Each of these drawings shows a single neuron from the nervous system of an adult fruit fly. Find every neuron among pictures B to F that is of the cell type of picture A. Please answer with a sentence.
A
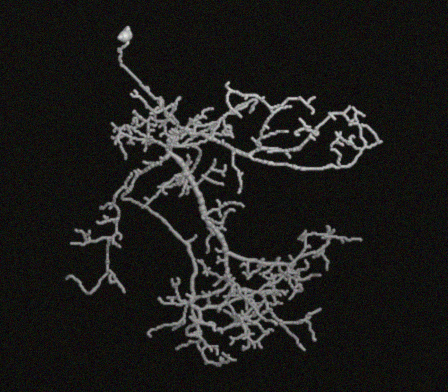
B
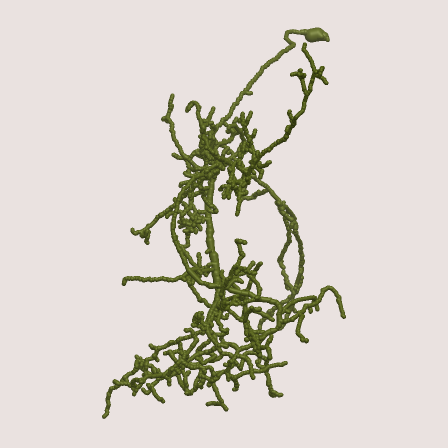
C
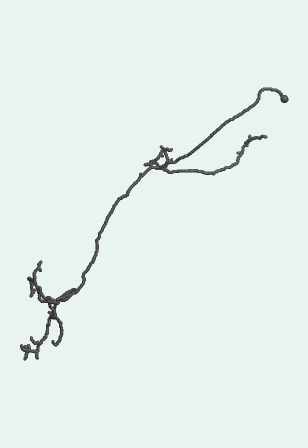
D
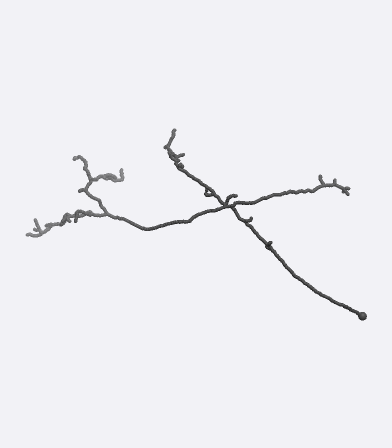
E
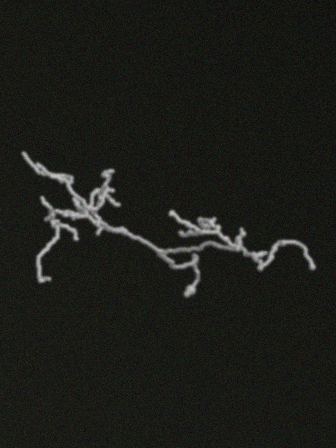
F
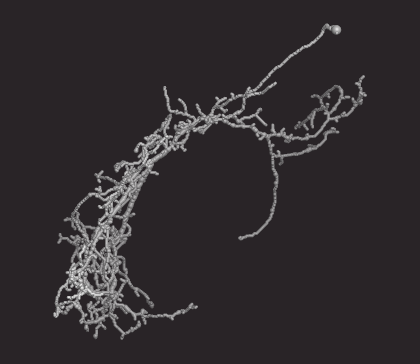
Picture B and picture F are of the same cell type.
